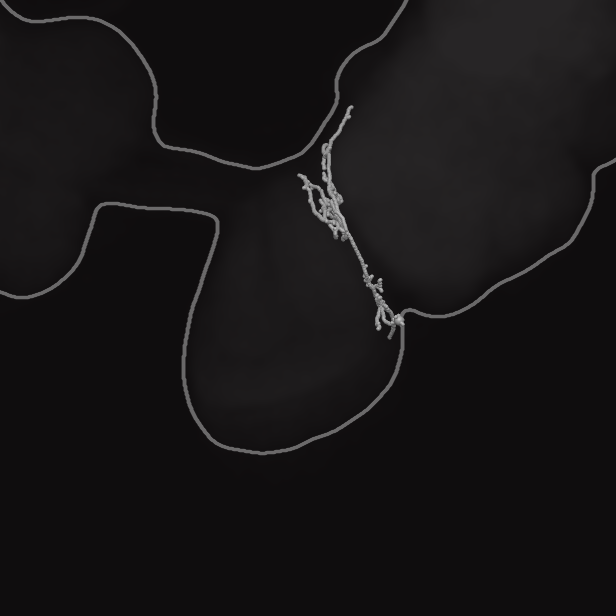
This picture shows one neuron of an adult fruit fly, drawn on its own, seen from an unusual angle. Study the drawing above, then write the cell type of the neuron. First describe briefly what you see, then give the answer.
As drawn here it is taller than it is wide. This is a visual centrifugal neuron. It is of cell type Lat1.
